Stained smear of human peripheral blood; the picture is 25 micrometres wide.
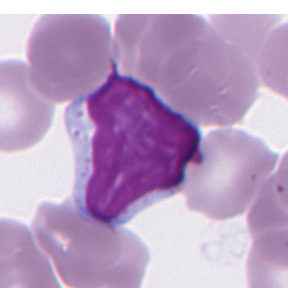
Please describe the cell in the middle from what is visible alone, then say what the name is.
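Looking at the nucleus first, I'd call it irregular, with grooves and folds running across it, and I see no nucleoli. On the left side, the cytoplasm holds a few small purple granules. I find no vacuoles anywhere in the cytoplasm. It is a typical lymphocyte.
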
